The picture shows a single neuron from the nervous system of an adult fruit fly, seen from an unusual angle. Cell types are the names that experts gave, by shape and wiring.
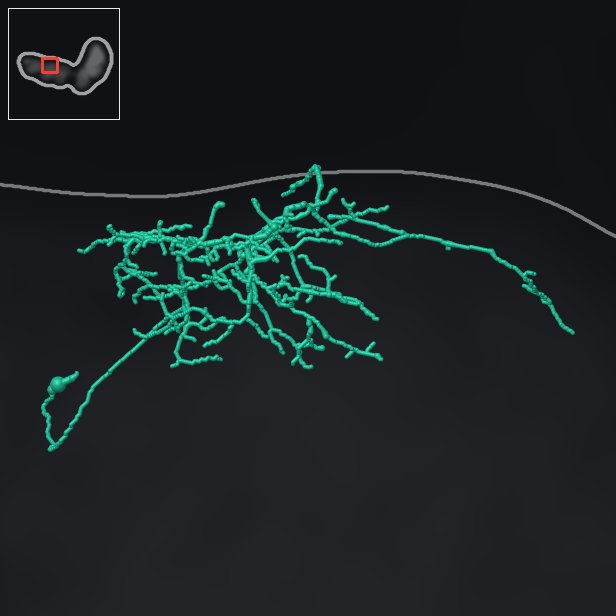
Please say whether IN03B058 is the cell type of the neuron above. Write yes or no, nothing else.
yes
